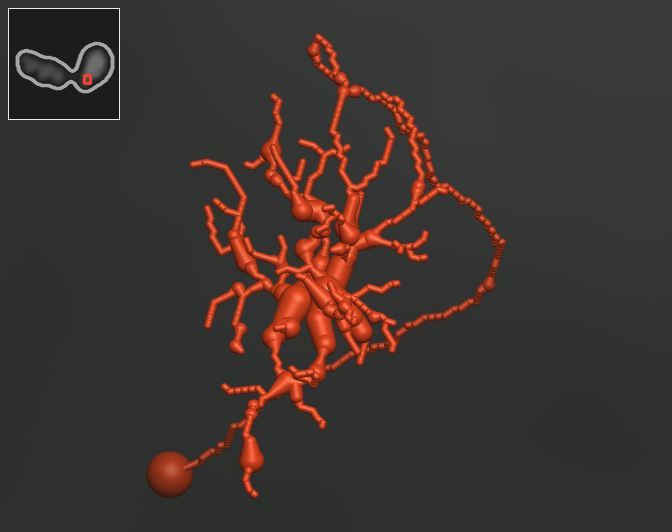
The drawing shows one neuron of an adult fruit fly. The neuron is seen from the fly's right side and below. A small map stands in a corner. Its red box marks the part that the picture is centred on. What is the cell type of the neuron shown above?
Dm8b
